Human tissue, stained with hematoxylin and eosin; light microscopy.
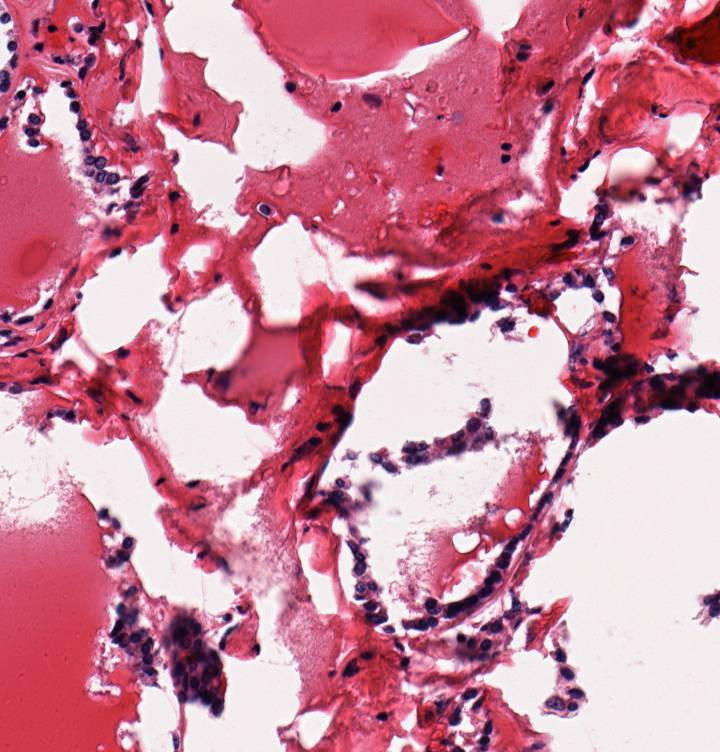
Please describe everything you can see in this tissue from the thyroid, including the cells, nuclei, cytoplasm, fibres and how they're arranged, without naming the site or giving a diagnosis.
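First I notice a loose network of thin, branching pink septa around many irregular open spaces. Many spaces, especially along the top and left edges, are filled with smooth, homogeneous, pale-to-deep pink material. That material holds very few cells, only the occasional scattered nucleus. Toward the lower centre and right, some septa are lined by a row of closely spaced, dark, rounded nuclei.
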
